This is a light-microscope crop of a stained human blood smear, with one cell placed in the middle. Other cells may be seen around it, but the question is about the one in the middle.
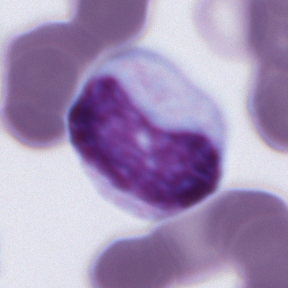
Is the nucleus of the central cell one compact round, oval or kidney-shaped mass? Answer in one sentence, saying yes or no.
Yes, one compact round, oval or kidney-shaped mass makes up the nucleus.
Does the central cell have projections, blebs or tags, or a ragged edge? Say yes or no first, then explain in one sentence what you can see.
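No. The cell outline is round to slightly oval and smooth.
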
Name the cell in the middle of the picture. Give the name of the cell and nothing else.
band neutrophil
